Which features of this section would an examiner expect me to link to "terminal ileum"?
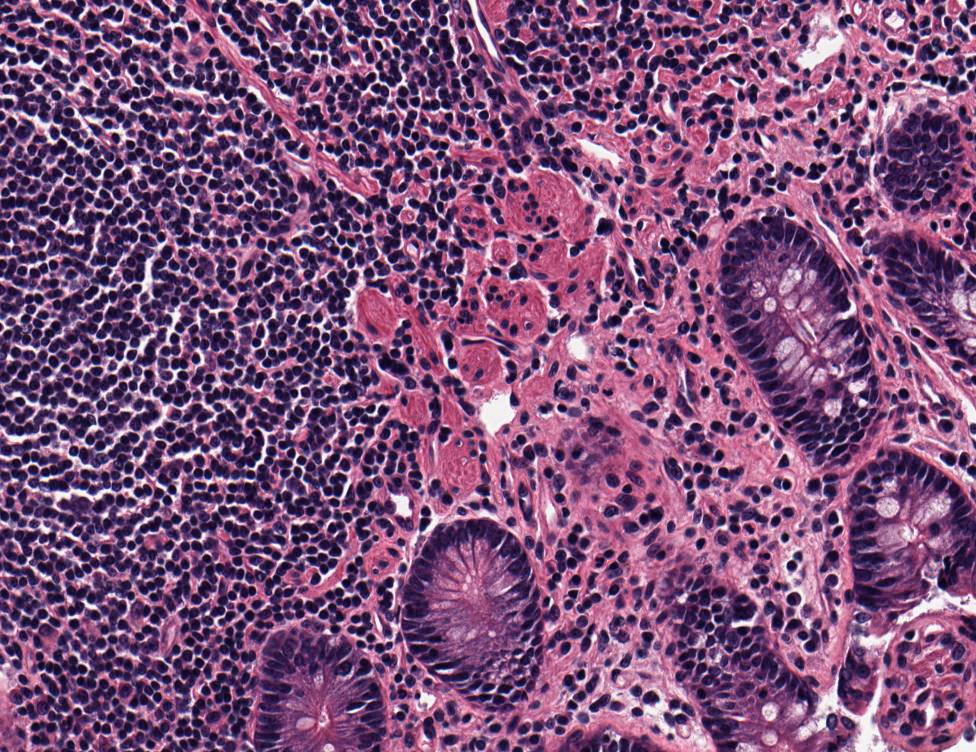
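This is terminal ileum. Small, round, uniform lymphocytes with dark nuclei and scant cytoplasm form a dense sheet in the left half. Glands at the right side and lower edge have one layer of tall columnar cells with elongated dark nuclei near the base. Small rounded pink smooth muscle bundles lie in the upper centre, between lymphocytes and glands.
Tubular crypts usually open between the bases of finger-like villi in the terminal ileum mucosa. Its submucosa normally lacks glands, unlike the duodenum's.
These glands fit as crypts only if mucosal.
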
